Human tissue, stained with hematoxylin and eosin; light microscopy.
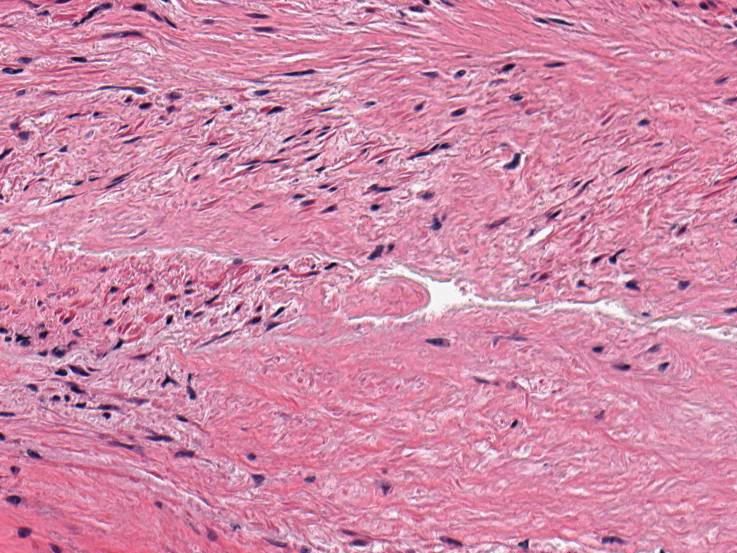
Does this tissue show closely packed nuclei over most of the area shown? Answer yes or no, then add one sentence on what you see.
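No. Nuclei are sparse overall but more crowded in the left middle part of the field.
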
